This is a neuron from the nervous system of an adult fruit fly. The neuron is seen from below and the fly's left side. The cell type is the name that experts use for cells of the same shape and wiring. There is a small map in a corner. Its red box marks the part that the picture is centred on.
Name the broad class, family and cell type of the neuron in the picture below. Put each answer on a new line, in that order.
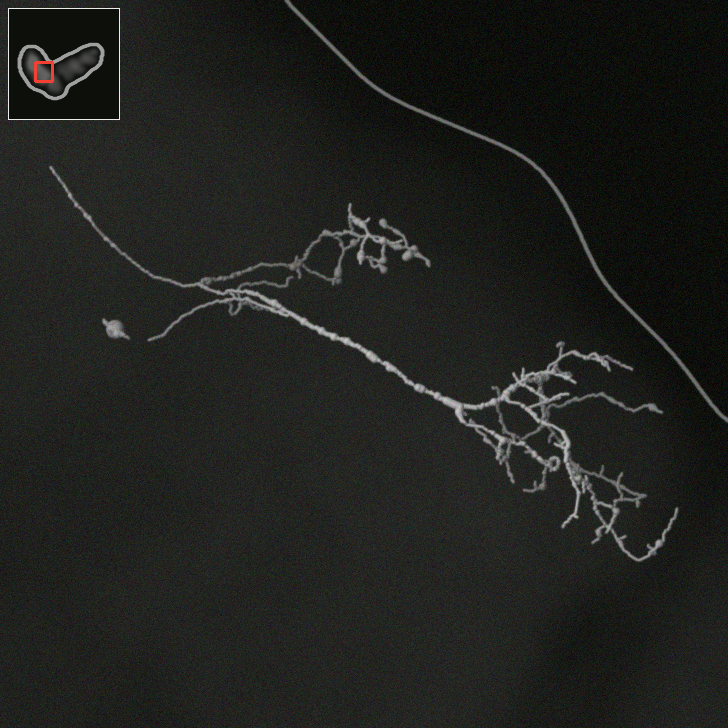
central-brain intrinsic neuron
hemilineage LHd1
CB4141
